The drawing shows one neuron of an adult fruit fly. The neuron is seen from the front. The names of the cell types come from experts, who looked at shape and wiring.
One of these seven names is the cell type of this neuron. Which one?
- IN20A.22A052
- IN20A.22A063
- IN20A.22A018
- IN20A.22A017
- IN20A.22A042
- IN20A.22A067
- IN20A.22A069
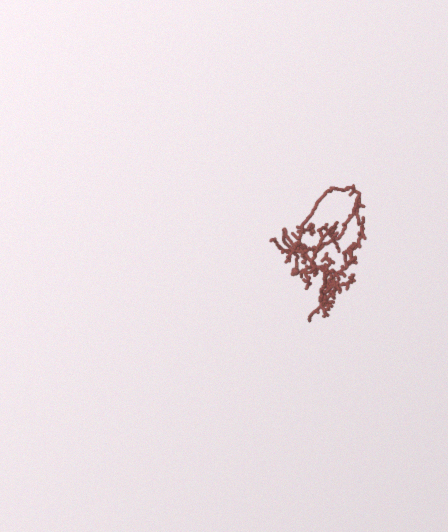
IN20A.22A067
